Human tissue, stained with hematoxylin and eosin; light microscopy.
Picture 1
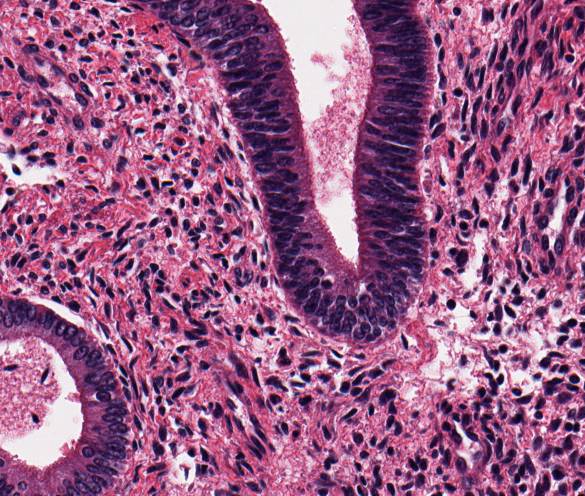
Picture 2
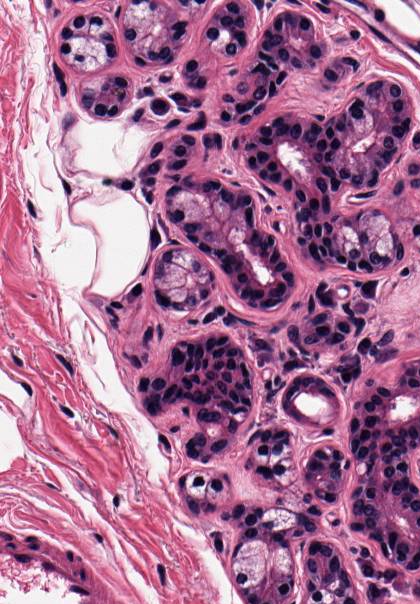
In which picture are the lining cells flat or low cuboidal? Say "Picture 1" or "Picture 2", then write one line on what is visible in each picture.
Picture 2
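In picture 1: The glands are lined by tall columnar epithelium whose nuclei lie at different heights, giving a pseudostratified look.
In picture 2: A small round duct with a single layer of cuboidal lining cells and an open lumen lies right of centre in the lower half.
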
